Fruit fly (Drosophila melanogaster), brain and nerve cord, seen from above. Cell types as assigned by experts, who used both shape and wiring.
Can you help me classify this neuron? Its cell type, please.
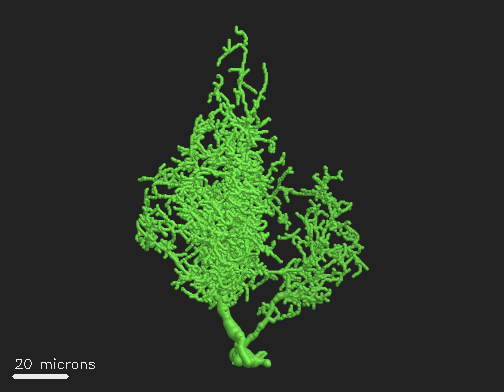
EN00B003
